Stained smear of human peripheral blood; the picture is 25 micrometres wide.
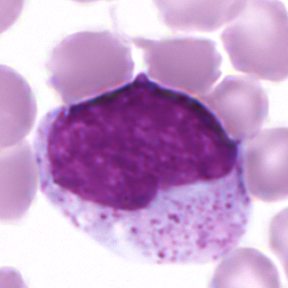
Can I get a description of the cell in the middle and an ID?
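Here the nucleus is a single unlobed mass with an irregular, notched lower edge; it fills the upper part of the cell, and most cytoplasm lies below. No nucleoli are visible. The cytoplasm is very pale, almost colourless, faintly lilac. The cell is a myelocyte.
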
